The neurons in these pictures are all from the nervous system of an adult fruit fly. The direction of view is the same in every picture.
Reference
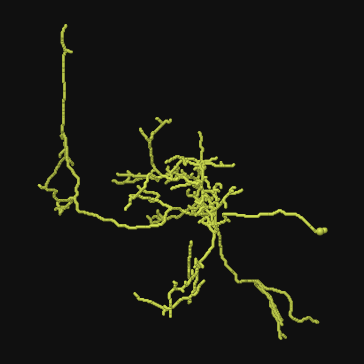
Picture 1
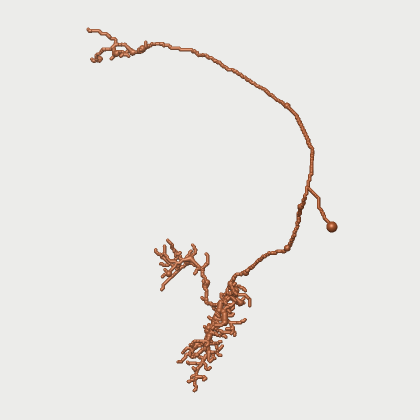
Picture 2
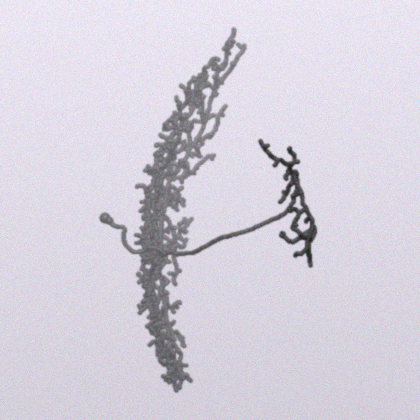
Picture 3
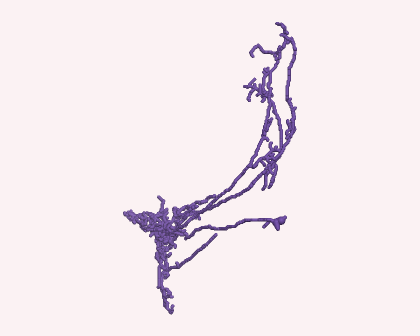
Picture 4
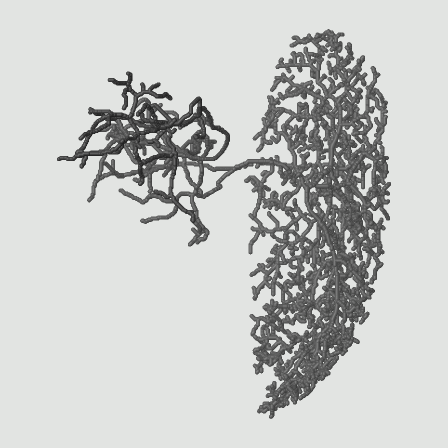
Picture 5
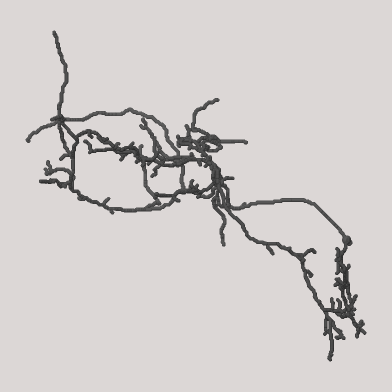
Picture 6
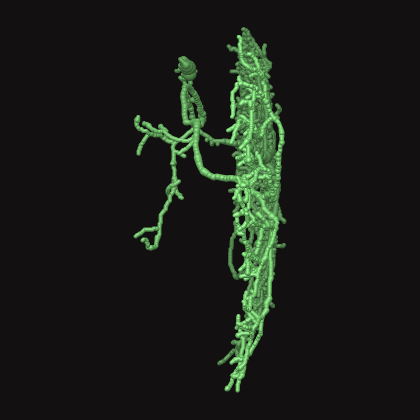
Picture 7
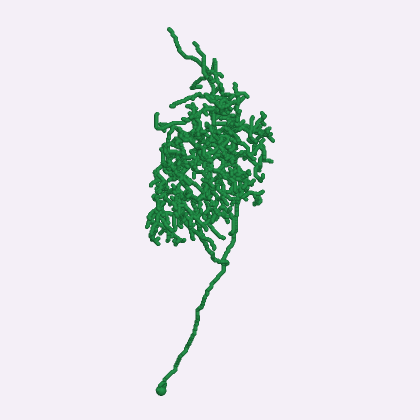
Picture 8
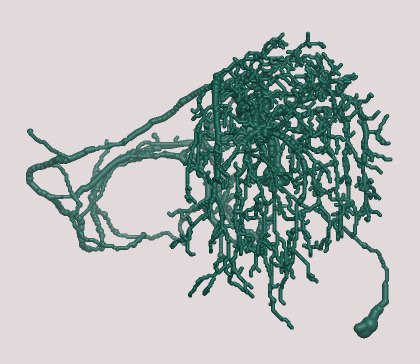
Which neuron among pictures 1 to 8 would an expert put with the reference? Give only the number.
5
